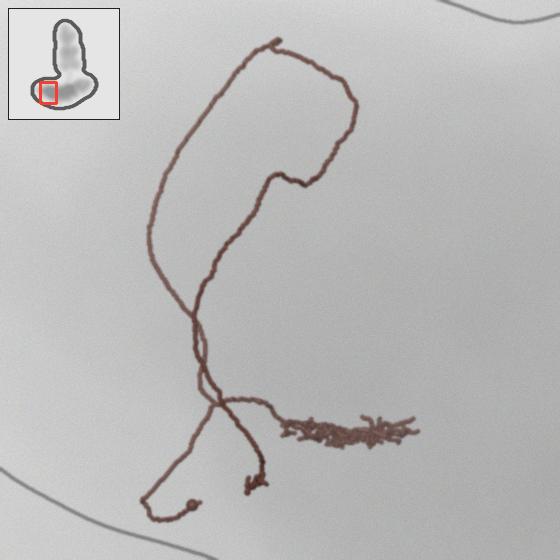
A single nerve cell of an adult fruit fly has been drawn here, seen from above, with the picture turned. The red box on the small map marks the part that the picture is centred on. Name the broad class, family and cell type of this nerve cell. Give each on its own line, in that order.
visual projection neuron
MeTu
MeTu1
